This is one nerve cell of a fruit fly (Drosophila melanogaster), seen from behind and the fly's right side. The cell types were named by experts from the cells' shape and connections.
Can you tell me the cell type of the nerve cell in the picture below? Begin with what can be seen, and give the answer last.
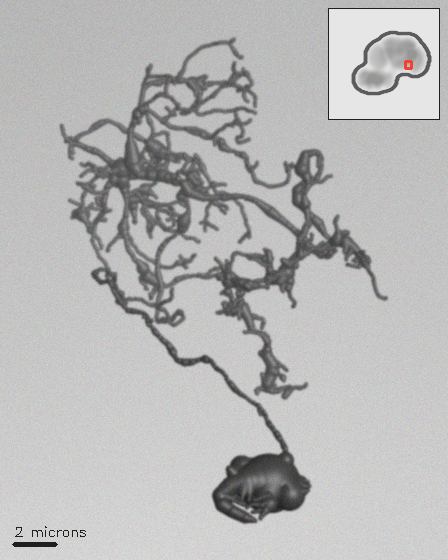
From top to bottom in the picture it spans about 25 microns. As drawn here it is taller than it is wide. This is an optic-lobe intrinsic neuron. The cell type is T5a.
